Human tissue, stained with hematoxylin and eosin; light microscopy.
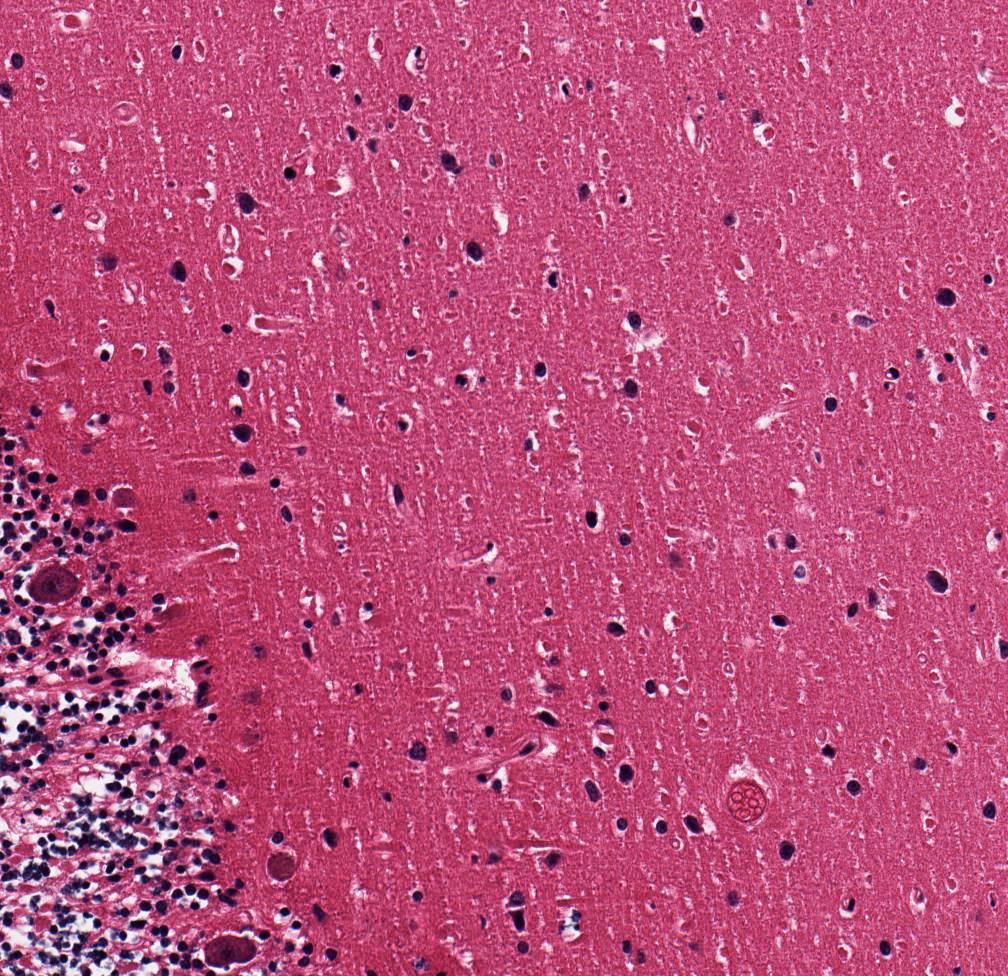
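Cerebellum, H&E. Most of field, top and right: pale pink, finely fibrillar layer, nuclei sparse, faint fine streaking mostly vertical. Lower left edge: dense cellular zone of small, round, dark nuclei, little visible cytoplasm, pale spaces between. Border between zones irregular and wavy, not straight.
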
